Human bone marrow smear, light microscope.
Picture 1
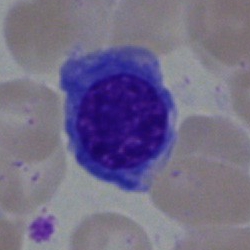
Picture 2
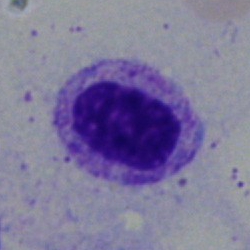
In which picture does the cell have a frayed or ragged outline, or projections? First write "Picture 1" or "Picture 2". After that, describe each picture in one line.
Picture 1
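In picture 1: The cell outline is irregular, with small bulges along its margin.
In picture 2: The cell outline is oval with a smooth edge.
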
